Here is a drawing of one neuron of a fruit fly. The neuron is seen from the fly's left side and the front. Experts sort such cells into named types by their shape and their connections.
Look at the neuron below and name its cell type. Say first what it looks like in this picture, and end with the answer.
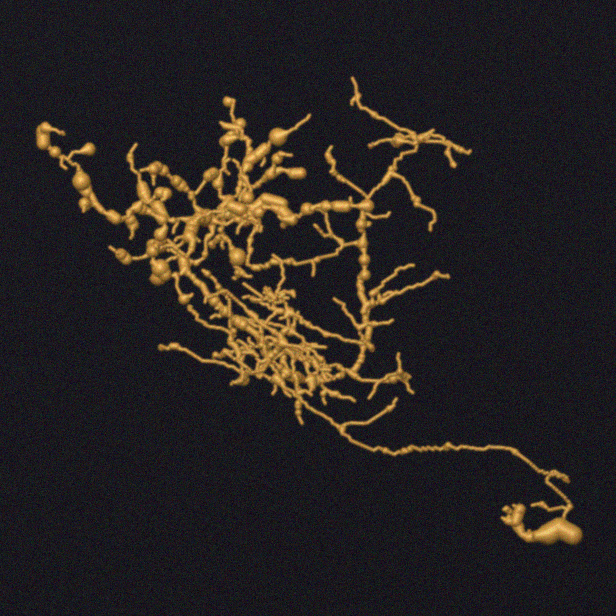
Its cell body lies at the lower right of the picture. The picture shows dozens of branch ends. It is a nerve-cord intrinsic neuron. Its cell type is IN13B035.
